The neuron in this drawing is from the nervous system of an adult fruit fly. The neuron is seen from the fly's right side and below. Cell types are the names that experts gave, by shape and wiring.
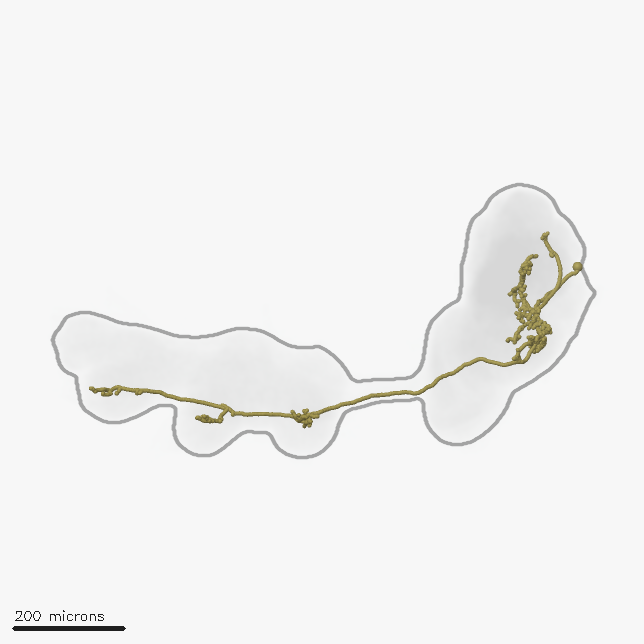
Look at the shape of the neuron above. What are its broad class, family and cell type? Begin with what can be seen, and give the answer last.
The cell body is on the right of the picture. From left to right in the picture it spans about 900 microns. This is a descending neuron. Its family is DNde. It is of cell type DNde007.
